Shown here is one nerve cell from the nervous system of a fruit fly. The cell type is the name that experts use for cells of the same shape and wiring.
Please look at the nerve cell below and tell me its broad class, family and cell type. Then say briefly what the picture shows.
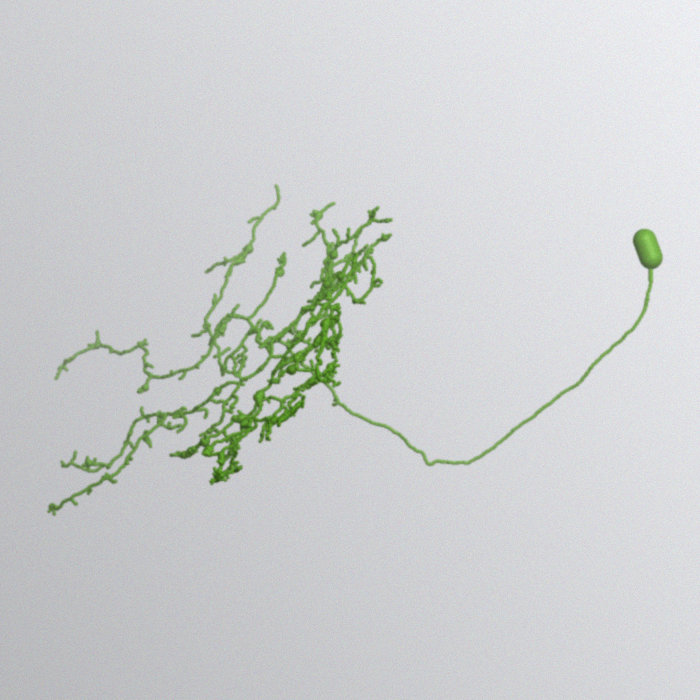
Its broad class is optic-lobe intrinsic neuron. The family is Cm. It is of cell type Cm16. The picture shows dozens of branch ends. In this view it is wider than it is tall.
